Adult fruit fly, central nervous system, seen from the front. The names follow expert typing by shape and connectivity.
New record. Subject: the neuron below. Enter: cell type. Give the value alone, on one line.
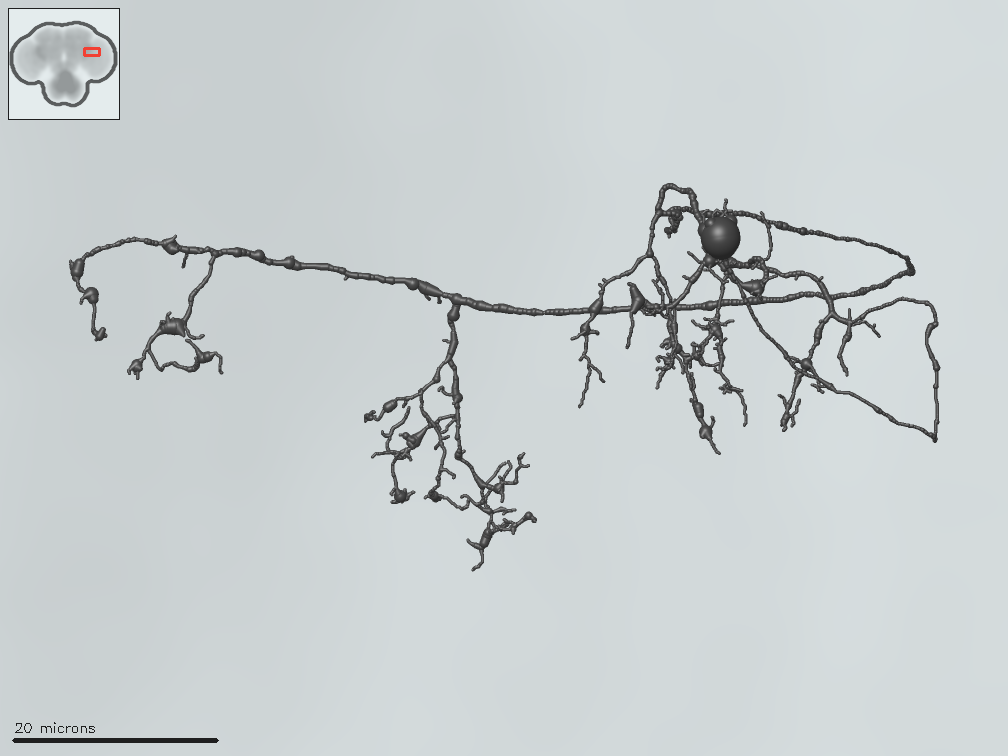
TmY4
